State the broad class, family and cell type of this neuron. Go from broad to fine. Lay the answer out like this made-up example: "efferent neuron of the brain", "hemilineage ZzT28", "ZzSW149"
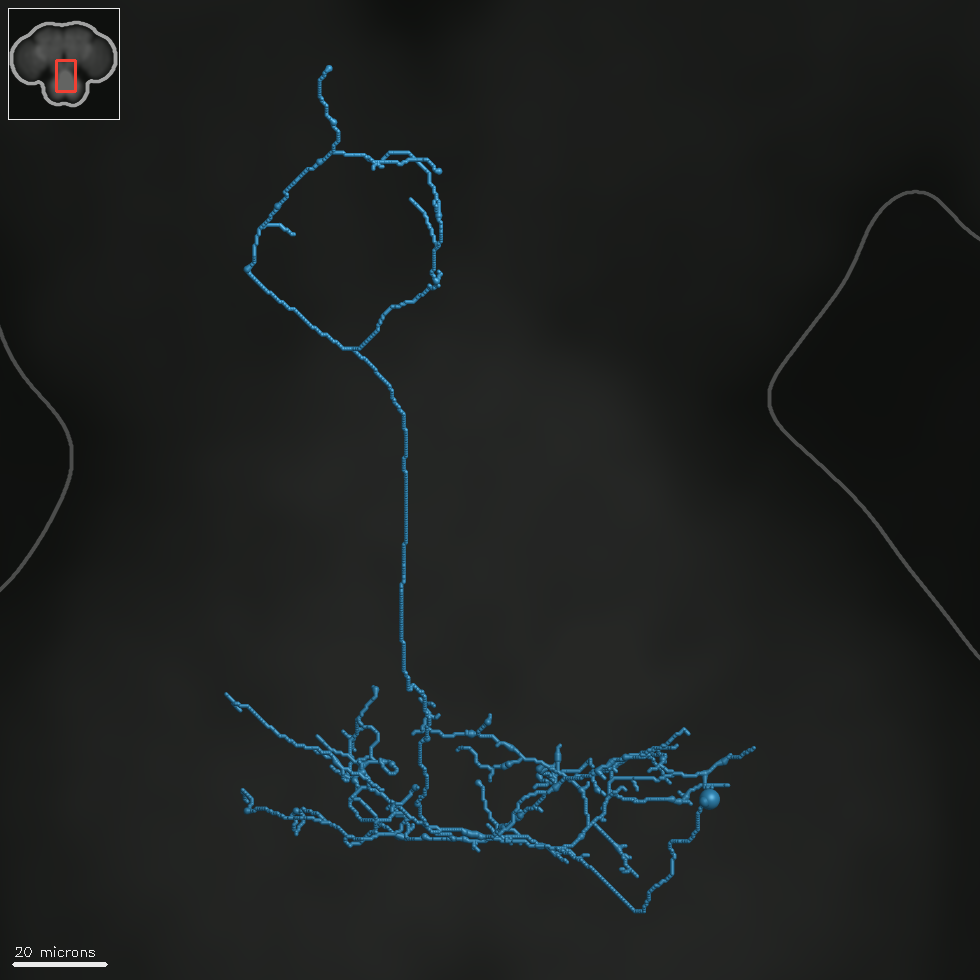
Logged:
"ascending neuron", "hemilineage 08B", "AN08B102"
